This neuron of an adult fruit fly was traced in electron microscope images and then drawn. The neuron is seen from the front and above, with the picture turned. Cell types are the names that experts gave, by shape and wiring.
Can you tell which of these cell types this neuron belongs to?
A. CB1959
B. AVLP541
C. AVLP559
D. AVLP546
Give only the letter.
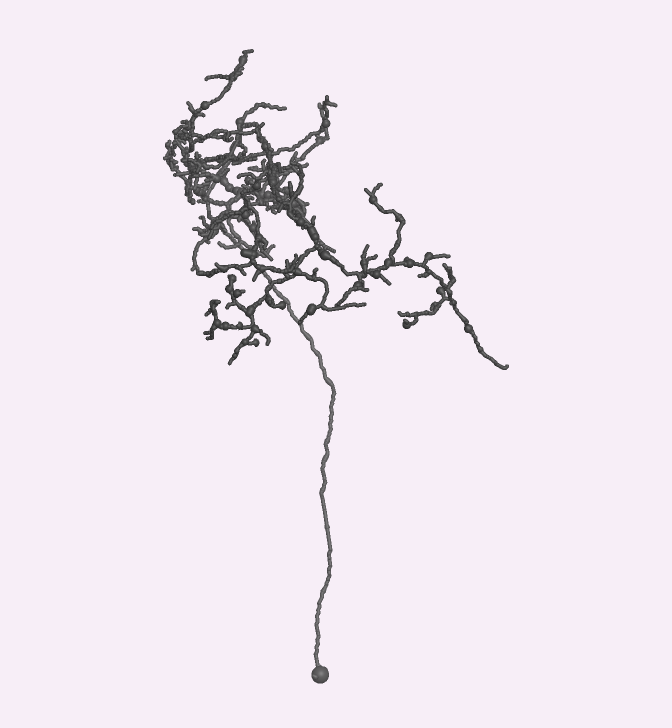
A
